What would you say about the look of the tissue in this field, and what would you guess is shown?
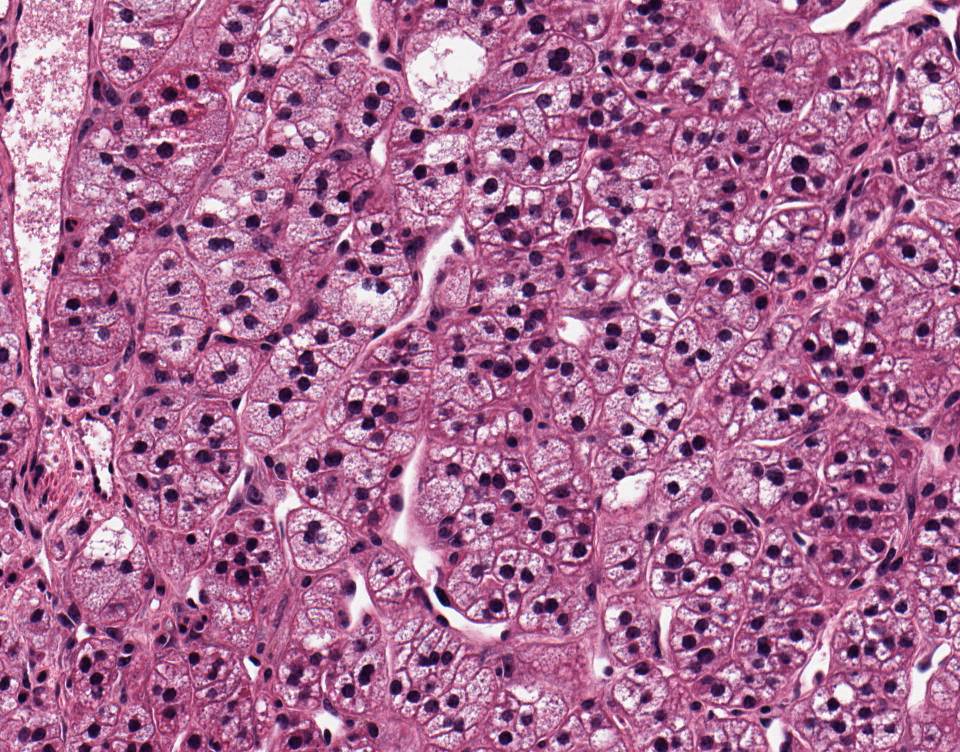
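Throughout the field, cells are grouped into small rounded nests and short cords outlined by thin pink septa. Each cell has one small, round, dark, centrally placed nucleus, and the nuclei are fairly uniform. A wide vascular channel filled with pale pink blood runs along the upper left edge. A few cells, for instance near the top centre, hold larger clear vacuoles than their neighbours. Answer: adrenal gland.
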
